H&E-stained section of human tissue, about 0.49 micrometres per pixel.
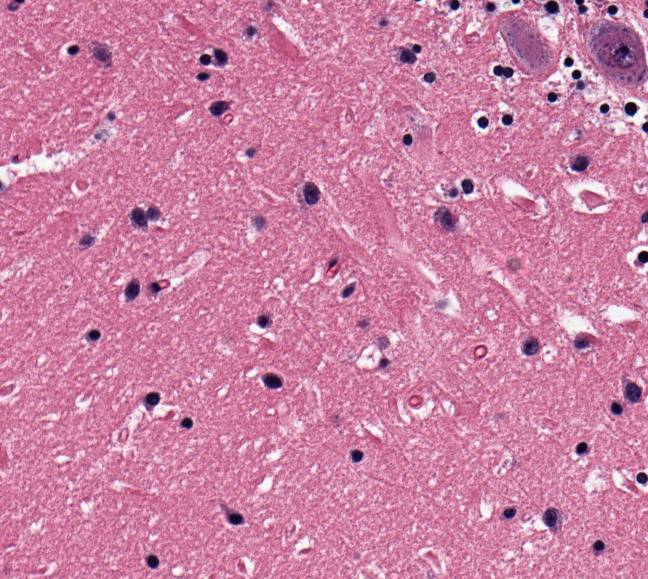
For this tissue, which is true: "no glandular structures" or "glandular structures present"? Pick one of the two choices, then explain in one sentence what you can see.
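No glandular structures. No epithelium or glands are present anywhere in the field.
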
